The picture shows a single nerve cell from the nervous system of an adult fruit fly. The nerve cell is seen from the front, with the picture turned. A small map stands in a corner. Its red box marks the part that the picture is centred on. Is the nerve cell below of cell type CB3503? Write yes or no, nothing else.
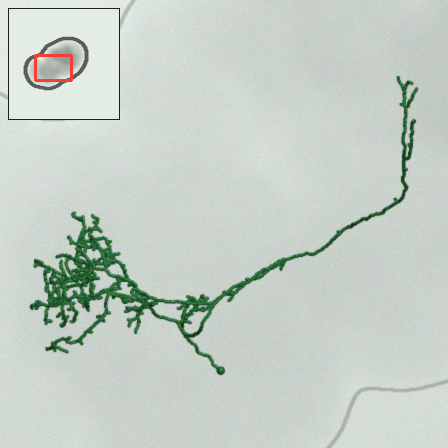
yes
